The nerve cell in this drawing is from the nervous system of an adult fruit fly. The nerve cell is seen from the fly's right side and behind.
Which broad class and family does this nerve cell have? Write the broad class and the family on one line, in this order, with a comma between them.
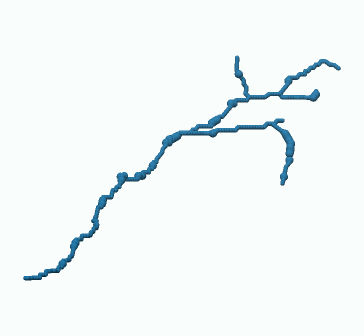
sensory neuron entering the nerve cord, class gustatory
